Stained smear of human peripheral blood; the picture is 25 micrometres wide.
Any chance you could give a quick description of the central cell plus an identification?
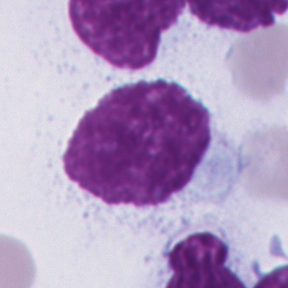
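Nucleus oval, roughly 13 by 11 micrometres, set off-centre. Widest band of cytoplasm lies to its lower right. Chromatin dark purple, finely mottled, fairly even in texture. Nuclear border free of any deep notch or fold. Fine violet dots scattered across the cytoplasm. Cell: myeloblast.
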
